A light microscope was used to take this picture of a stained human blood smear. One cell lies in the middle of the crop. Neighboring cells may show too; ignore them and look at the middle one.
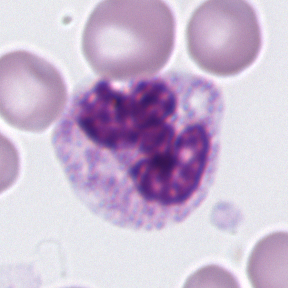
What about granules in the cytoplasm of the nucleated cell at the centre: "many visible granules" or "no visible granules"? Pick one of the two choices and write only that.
Many visible granules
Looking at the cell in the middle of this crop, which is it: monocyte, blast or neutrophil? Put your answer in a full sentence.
The cell occupying the middle of the crop is a neutrophil.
